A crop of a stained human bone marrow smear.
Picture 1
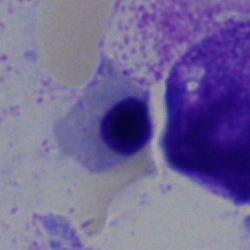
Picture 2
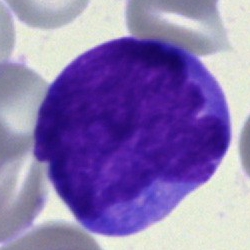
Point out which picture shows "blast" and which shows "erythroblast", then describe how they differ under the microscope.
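Answer: picture 1 is the erythroblast and picture 2 is the blast. Outline: the erythroblast is irregular and angular, with a tapering extension running downward, whereas the blast is roughly round with a smooth edge. Nucleus: in the erythroblast it sits off-centre, toward the right edge; in the blast it fills most of the cell and has a notch on its right side. Chromatin: dark and densely condensed throughout in the erythroblast, but fine rather than coarsely clumped in the blast.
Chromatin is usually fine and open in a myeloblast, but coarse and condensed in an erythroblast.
Cytoplasm: in the erythroblast it is abundant relative to the nucleus and pale greyish-blue, without distinct granules; in the blast it is a scant blue rim, widest along the lower edge.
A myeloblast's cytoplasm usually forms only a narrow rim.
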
